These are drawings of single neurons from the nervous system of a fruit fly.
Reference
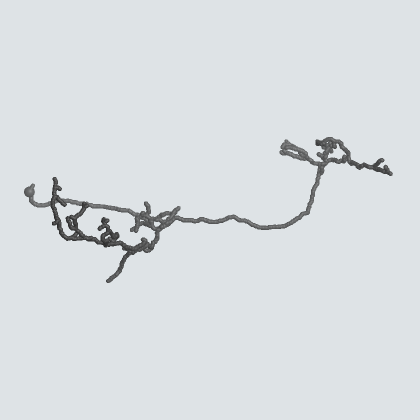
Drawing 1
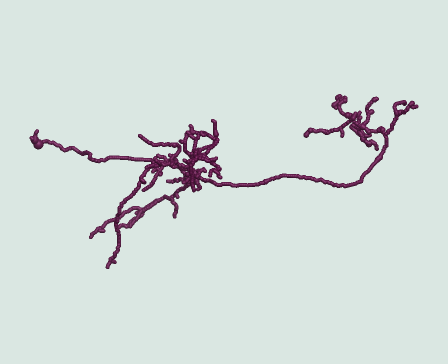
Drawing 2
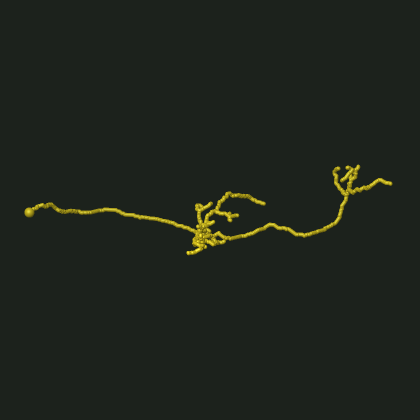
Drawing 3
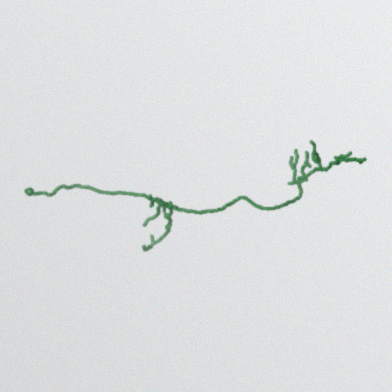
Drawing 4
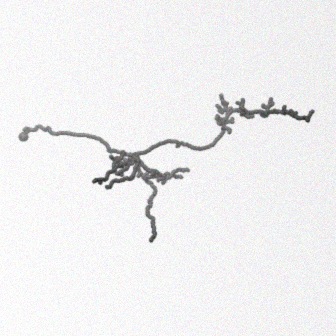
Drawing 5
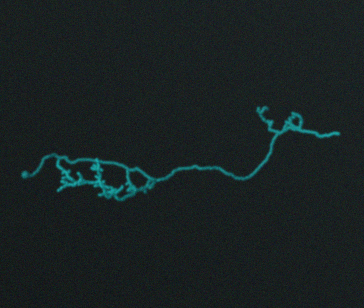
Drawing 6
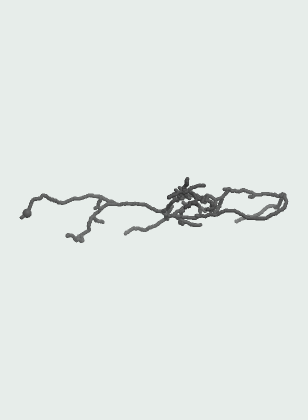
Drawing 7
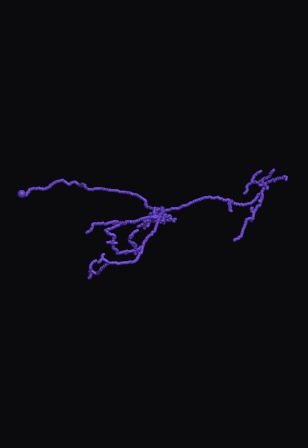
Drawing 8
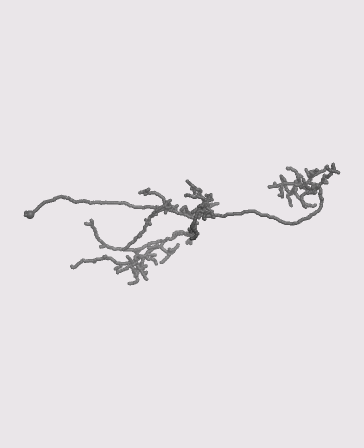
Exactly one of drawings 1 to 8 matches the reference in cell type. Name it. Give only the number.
5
